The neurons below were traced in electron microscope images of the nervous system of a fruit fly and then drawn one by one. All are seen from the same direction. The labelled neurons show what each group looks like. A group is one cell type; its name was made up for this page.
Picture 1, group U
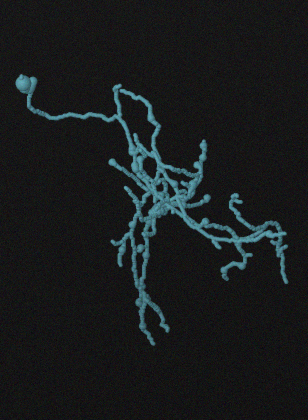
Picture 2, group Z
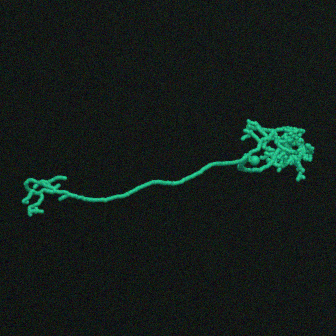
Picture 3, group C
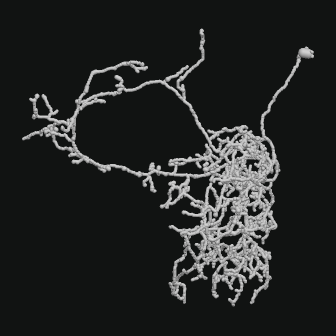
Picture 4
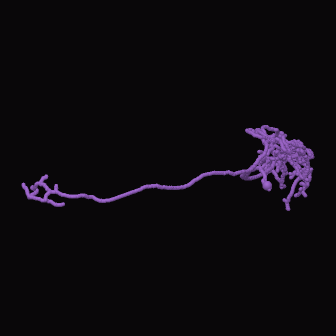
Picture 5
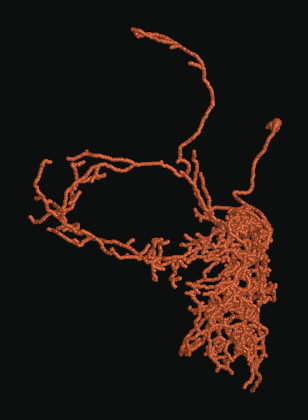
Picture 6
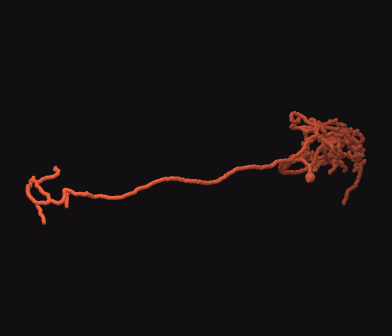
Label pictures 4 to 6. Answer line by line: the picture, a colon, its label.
4: group Z
5: group C
6: group Z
